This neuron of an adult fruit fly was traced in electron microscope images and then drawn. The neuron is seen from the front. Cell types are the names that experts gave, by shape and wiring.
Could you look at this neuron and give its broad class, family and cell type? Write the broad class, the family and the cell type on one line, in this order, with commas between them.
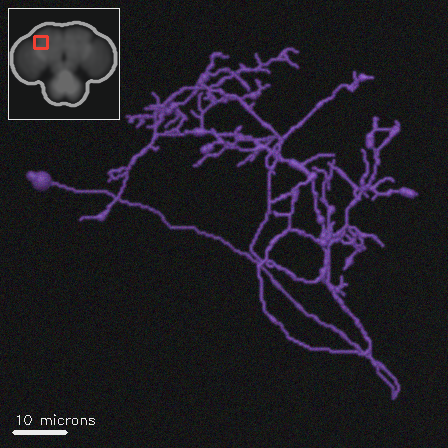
central-brain intrinsic neuron, hemilineage VLPp&l1_anterior, LHPV2c1_a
